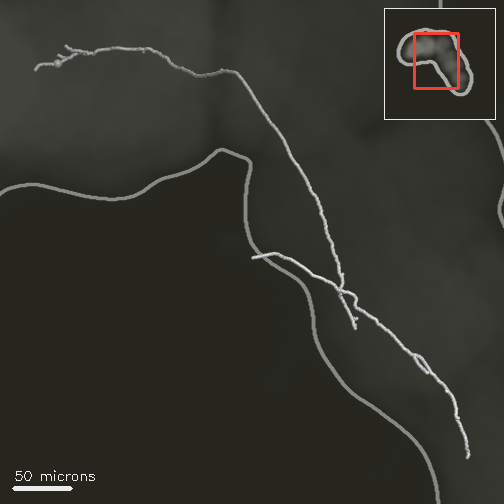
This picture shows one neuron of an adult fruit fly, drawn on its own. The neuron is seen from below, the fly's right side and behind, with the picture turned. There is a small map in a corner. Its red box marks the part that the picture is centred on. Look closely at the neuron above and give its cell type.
SApp10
